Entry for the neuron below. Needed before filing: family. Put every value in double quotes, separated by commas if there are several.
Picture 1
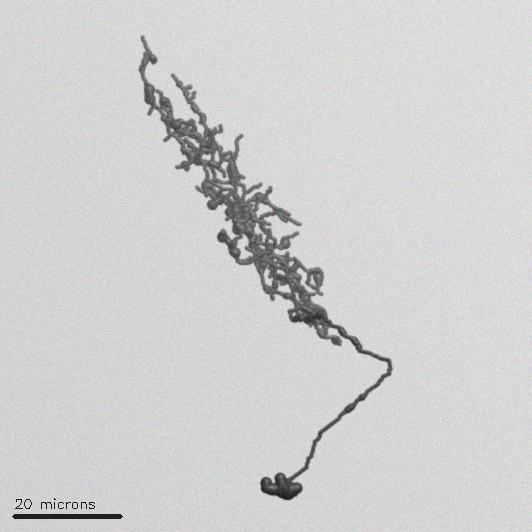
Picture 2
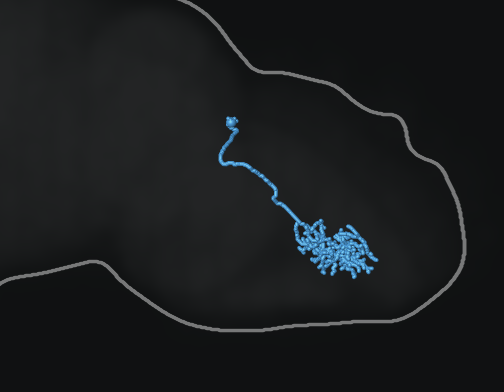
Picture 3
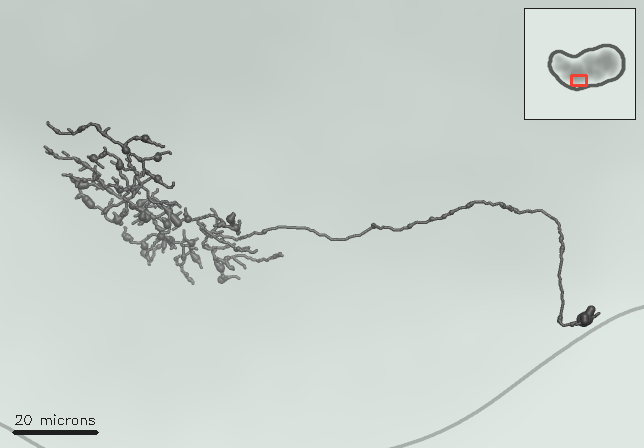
"Cm"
